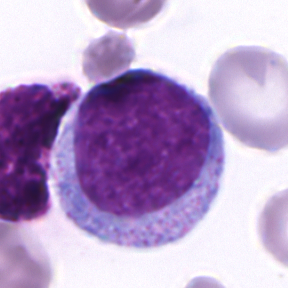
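Promyelocyte: the nucleated cell at the centre of the smear. You can see its chromatin is fine and evenly stippled, with no coarse dark clumps. The pale bluish-grey cytoplasm makes a rim broadest below the nucleus, scattered with fine pinkish-purple granules.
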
